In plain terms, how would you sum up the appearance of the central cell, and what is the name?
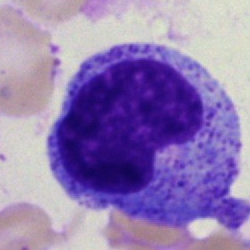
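Look at the nucleus first: it has a broad notch on its lower right side, so it's kidney-like, and it sits off-centre toward the upper left. Its chromatin is dark purple and dense, with a few paler patches. There's a moderate amount of pale bluish-lilac cytoplasm, mostly to the right of the nucleus. It's a promyelocyte.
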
